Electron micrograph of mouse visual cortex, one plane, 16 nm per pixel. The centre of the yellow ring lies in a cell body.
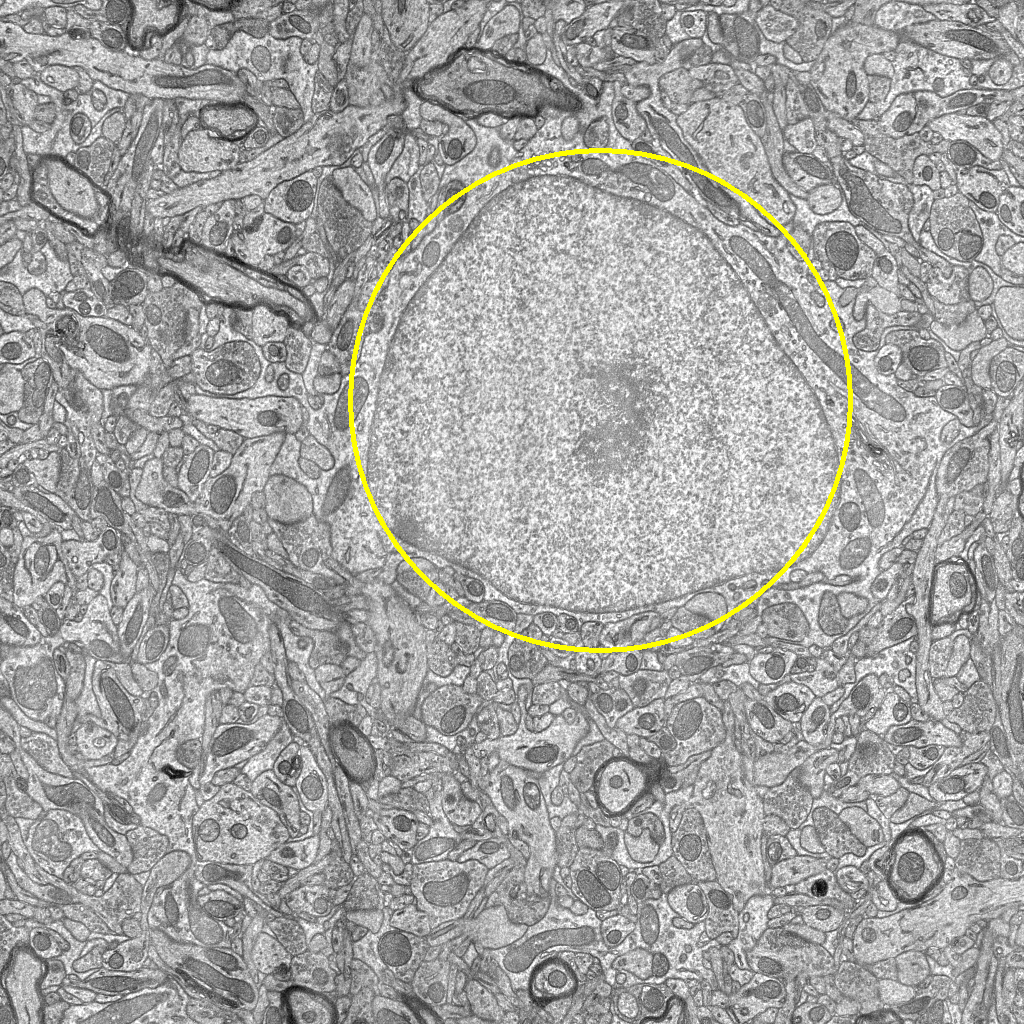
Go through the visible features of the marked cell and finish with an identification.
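The nuclear envelope is smooth and lacks deep infoldings. Near the centre of the nucleus lies a loose, irregular darker patch. The cytoplasm shows no stacks of rough endoplasmic reticulum. On every side the cell body meets tightly packed small profiles of neuropil, not another cell body. The cell is an astrocyte.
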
